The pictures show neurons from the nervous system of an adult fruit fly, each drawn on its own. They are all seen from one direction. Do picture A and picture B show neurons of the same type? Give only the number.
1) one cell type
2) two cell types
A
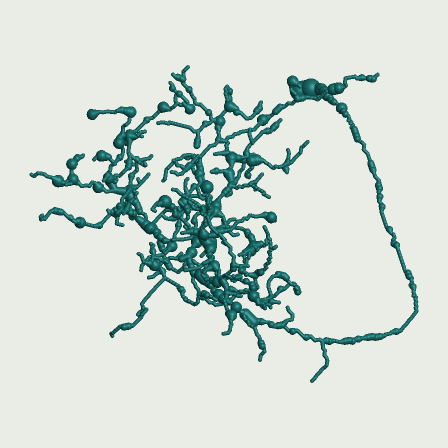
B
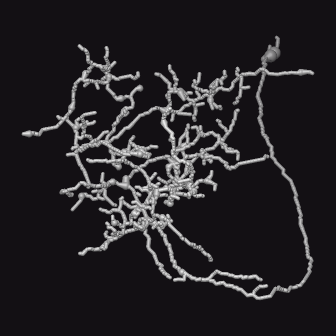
1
